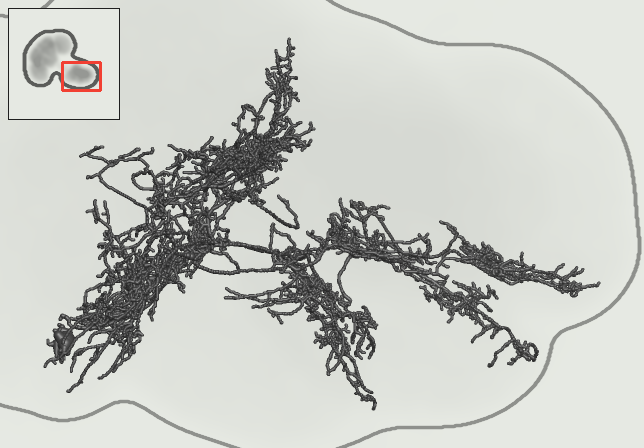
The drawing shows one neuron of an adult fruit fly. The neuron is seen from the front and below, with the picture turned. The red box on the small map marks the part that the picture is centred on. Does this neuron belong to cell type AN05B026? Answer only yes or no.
no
